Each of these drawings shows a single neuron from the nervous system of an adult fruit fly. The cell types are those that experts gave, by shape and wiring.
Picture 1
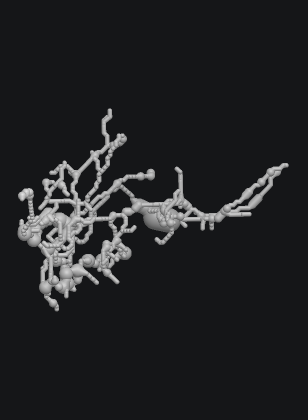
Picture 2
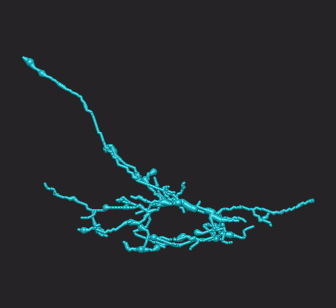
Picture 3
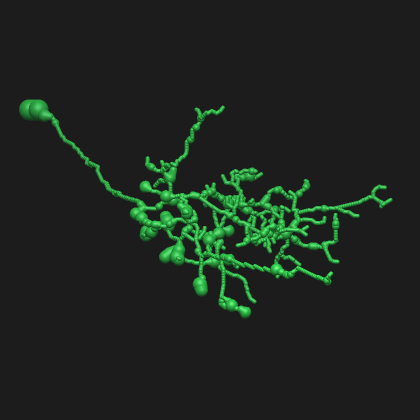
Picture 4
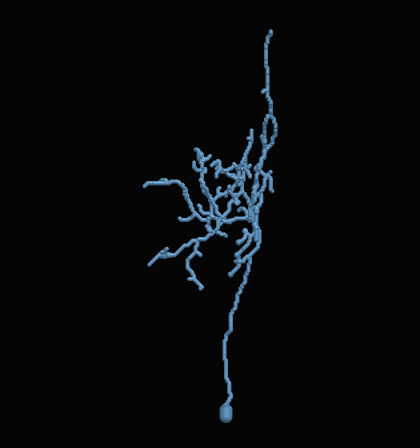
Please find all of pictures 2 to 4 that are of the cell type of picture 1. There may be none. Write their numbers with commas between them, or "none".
3, 4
